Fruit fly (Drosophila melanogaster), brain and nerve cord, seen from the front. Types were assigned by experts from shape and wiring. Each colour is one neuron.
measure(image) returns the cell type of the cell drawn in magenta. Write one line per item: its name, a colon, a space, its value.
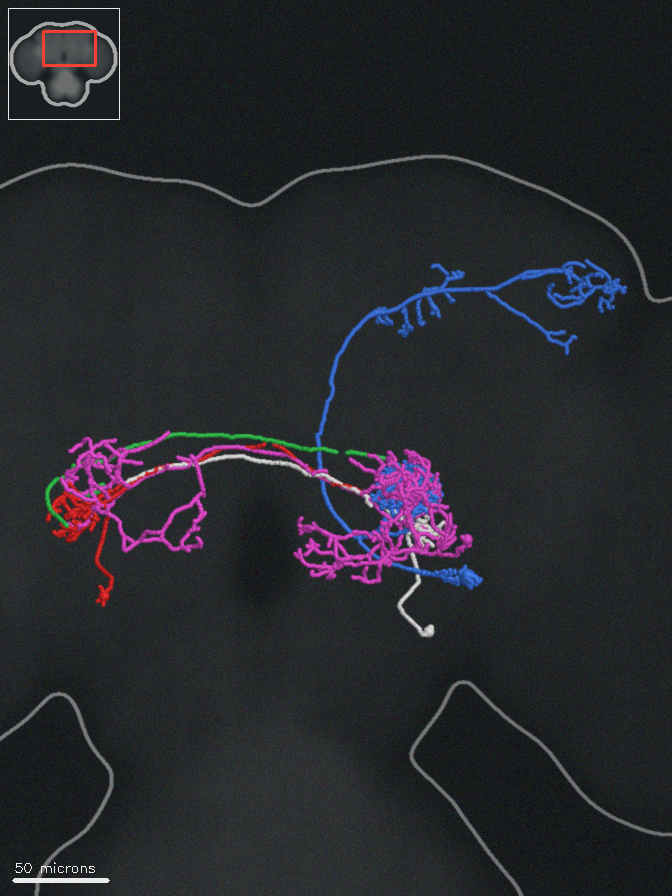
cell type: lLN8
